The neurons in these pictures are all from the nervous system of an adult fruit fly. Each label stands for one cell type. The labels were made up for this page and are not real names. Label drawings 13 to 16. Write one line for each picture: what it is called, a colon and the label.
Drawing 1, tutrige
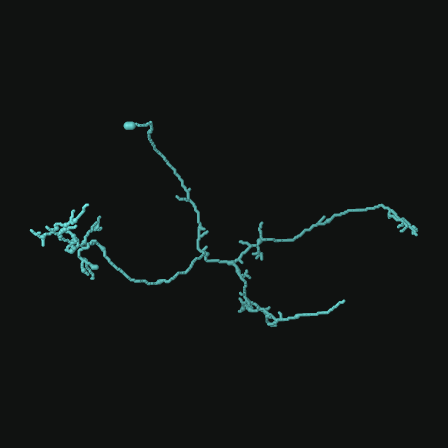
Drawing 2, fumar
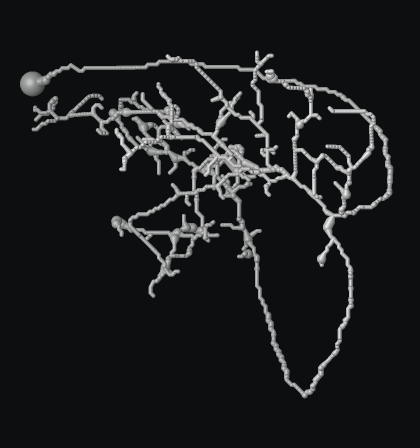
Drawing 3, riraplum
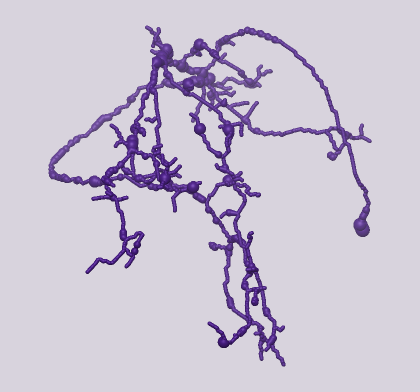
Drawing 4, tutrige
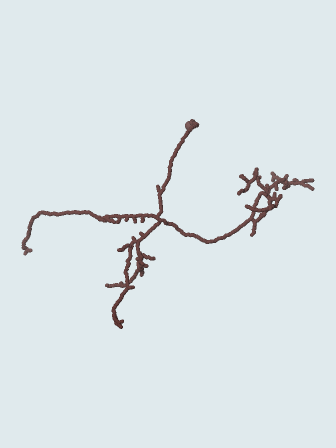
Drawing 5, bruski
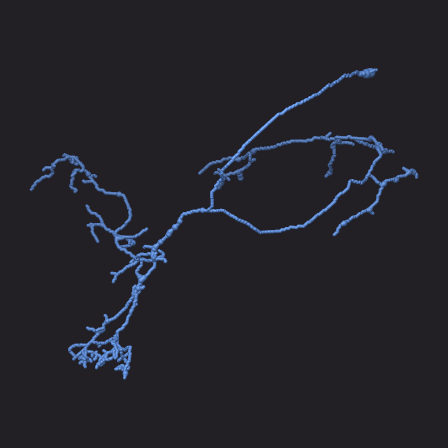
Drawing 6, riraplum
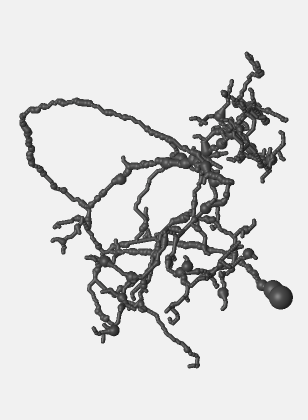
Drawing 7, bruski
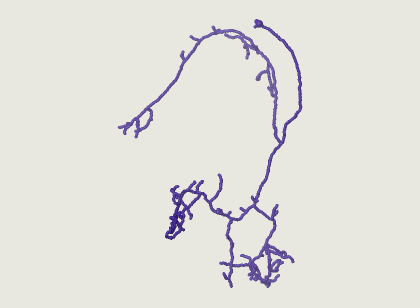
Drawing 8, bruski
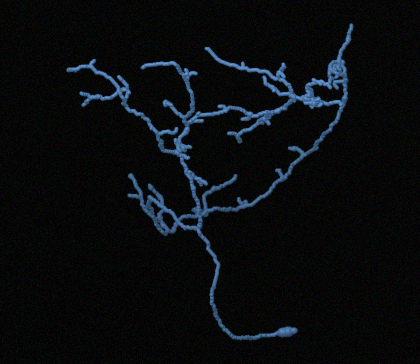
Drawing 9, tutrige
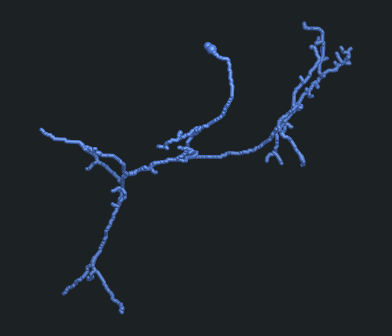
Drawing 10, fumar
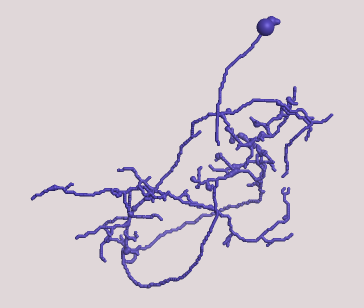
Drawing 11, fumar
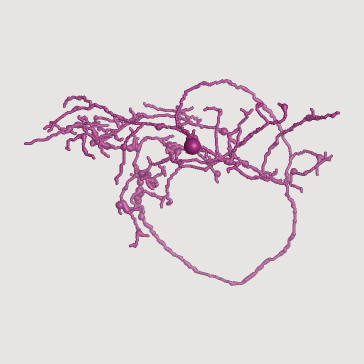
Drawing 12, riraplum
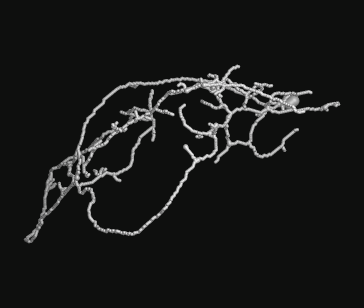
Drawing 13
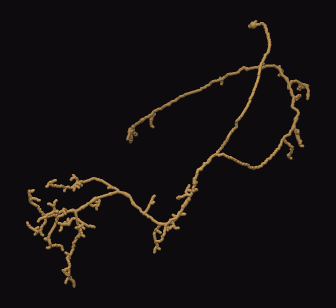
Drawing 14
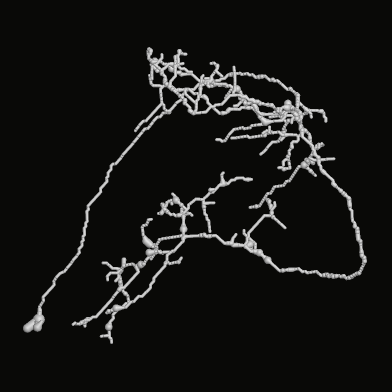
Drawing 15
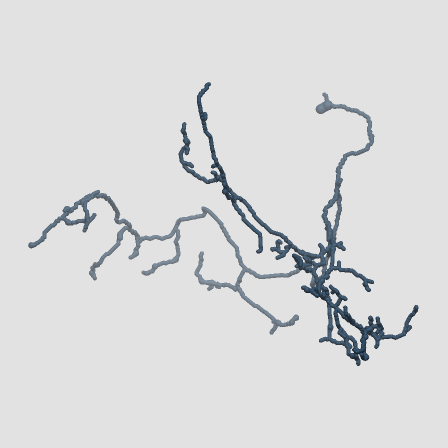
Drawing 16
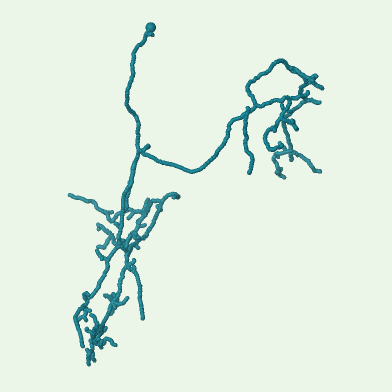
13: bruski
14: riraplum
15: bruski
16: bruski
